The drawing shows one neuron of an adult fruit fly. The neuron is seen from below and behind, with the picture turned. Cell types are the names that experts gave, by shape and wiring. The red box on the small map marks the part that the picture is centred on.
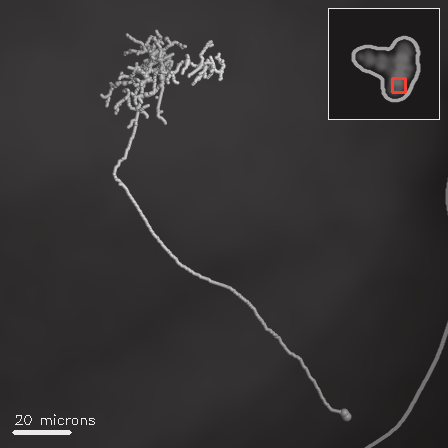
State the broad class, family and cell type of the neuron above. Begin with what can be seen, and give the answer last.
Its cell body lies at the lower right of the picture. From top to bottom in the picture it spans about 140 microns. The picture shows dozens of branch ends. It is an optic-lobe intrinsic neuron. Its family is Tm. Its cell type is Tm24.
